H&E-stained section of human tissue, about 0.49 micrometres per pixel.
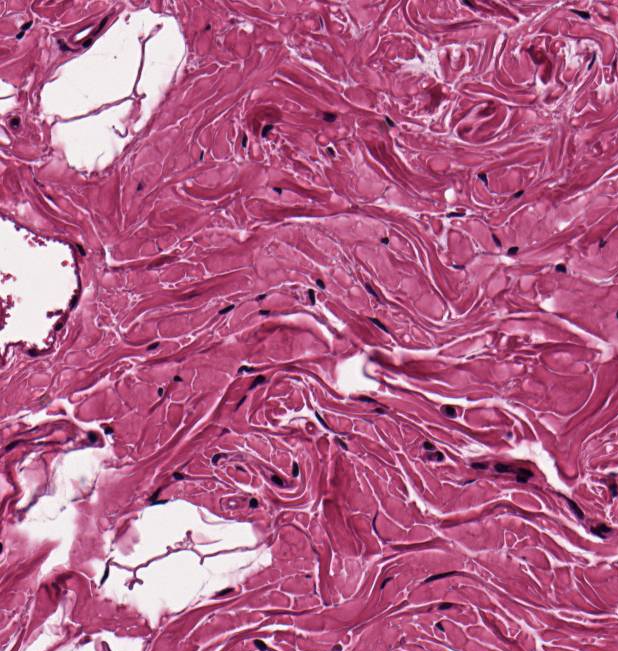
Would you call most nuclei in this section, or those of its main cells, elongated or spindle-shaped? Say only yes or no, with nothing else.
Yes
